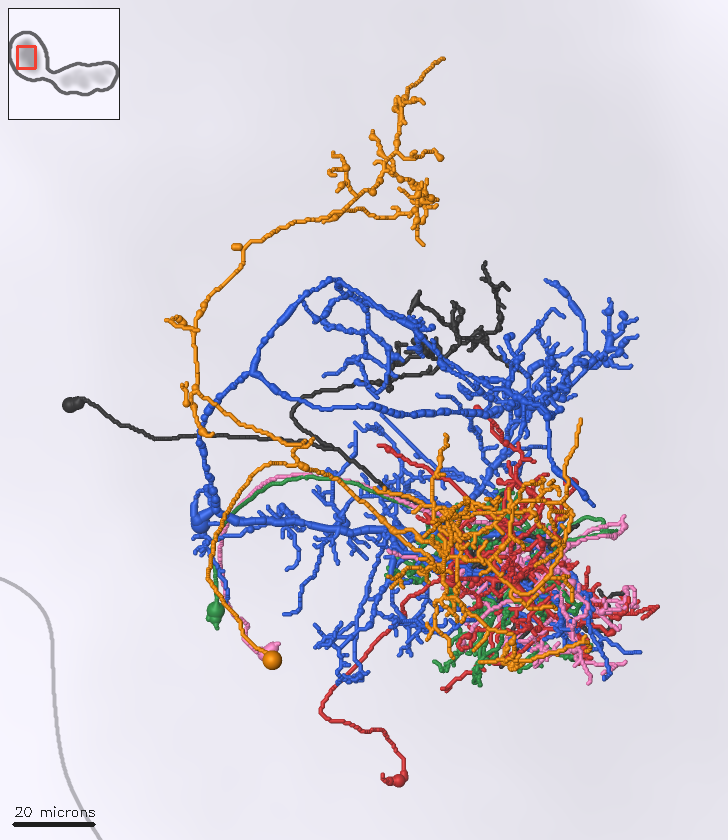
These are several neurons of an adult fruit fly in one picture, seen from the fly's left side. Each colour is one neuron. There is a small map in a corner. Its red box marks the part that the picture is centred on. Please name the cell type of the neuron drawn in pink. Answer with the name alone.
WED030_a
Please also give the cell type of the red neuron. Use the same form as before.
WED056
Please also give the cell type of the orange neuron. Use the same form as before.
CL054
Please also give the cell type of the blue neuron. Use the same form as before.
WED069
